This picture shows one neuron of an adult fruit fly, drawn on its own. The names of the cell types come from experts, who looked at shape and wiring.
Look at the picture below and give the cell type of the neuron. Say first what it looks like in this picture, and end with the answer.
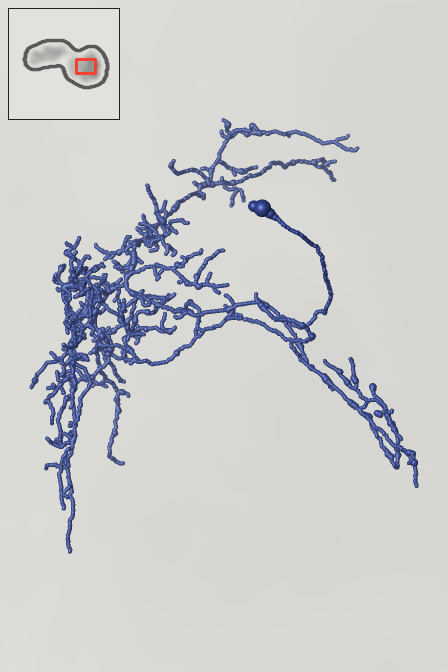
In this view it is about as wide as it is tall. Its broad class is central-brain intrinsic neuron. It is of cell type WED016.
